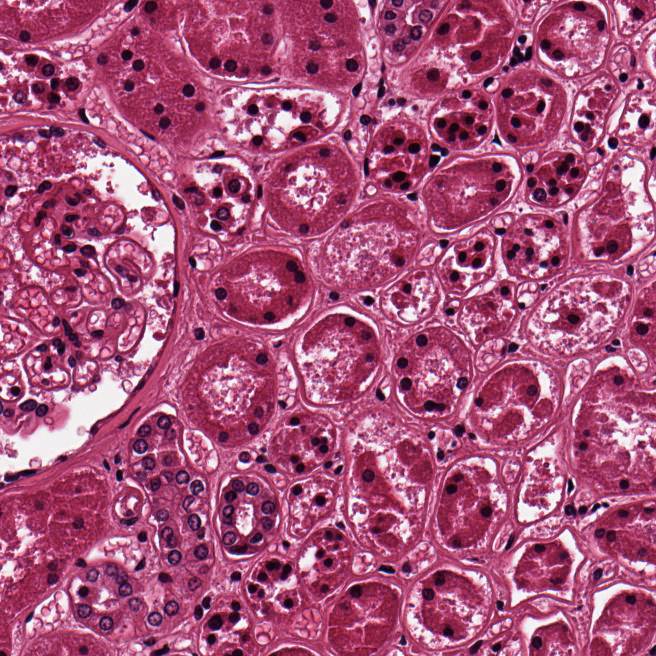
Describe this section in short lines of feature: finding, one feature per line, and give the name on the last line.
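Tuft: large, rounded capillary loops at upper left, in a thin capsule
Tubules: closely set, mostly round or oval cross-sections, filling the rest
Lining: mostly tall cuboidal cells, abundant deep pink granular cytoplasm
Nuclei: round, dark purple, spaced along the cell bases
Name: renal cortex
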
